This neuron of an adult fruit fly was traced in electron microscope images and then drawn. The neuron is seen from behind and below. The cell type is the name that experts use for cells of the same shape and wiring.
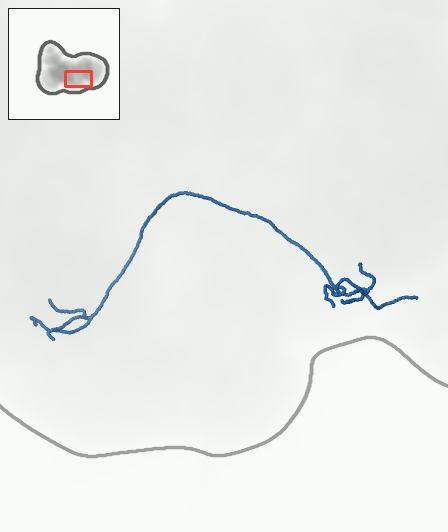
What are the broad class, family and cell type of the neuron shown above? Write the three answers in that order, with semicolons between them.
sensory neuron entering the brain; class olfactory; ORN_VA1v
